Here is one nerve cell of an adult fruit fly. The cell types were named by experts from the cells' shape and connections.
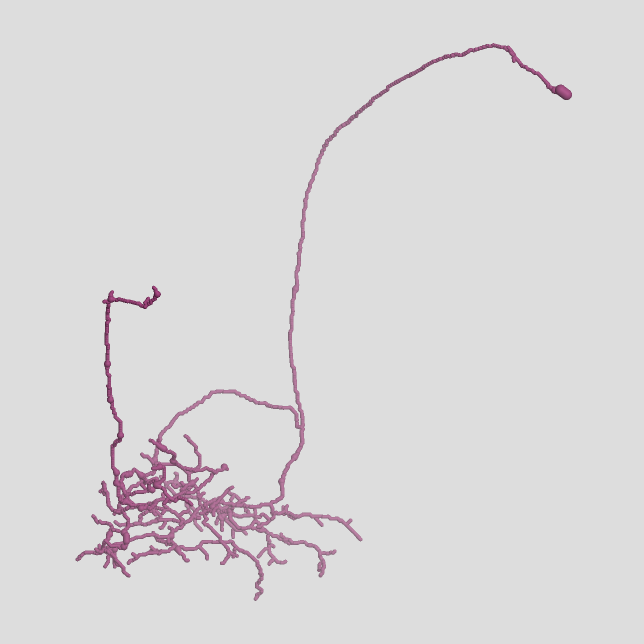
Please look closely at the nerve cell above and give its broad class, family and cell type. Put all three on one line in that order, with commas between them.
central-brain intrinsic neuron, hemilineage WEDd1, WEDPN14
